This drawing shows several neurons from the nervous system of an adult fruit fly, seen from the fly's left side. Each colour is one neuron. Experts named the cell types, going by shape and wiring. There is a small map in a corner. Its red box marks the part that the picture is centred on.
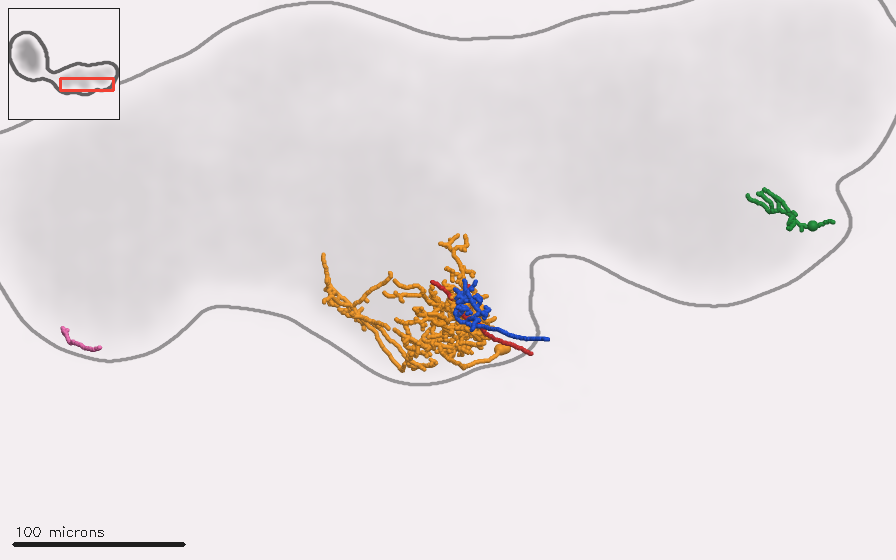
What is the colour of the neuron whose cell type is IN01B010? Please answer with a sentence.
The colour is orange.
